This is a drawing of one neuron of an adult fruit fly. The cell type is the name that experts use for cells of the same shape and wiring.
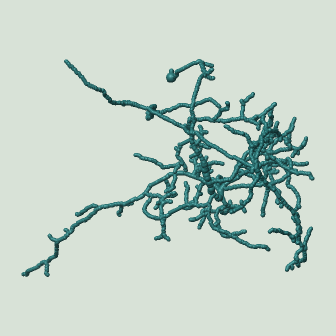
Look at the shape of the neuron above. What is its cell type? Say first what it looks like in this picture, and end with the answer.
The cell body is at the top of the picture. Dozens of branch ends can be seen. It is a nerve-cord intrinsic neuron. It is of cell type IN04B013.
